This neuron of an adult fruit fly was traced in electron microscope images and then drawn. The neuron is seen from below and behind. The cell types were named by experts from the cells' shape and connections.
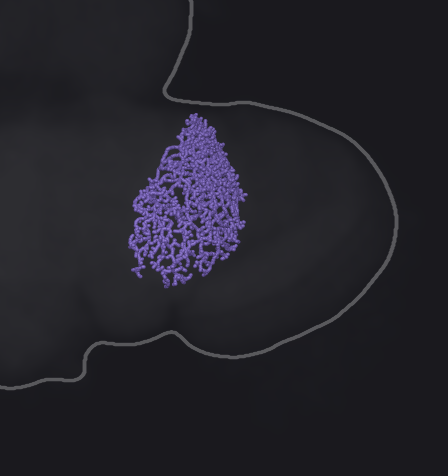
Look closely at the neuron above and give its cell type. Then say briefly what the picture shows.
The cell type is Li11a. This is an optic-lobe intrinsic neuron. As drawn here it is taller than it is wide.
